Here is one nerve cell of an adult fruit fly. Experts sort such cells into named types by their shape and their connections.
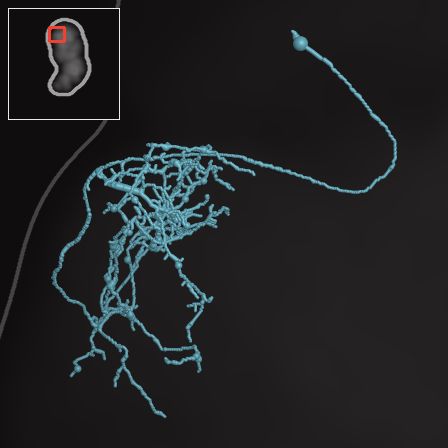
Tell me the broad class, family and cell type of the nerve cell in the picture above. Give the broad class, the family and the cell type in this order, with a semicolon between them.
central-brain intrinsic neuron; hemilineage VPNl&d1_dorsal; LHAV5a4_a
